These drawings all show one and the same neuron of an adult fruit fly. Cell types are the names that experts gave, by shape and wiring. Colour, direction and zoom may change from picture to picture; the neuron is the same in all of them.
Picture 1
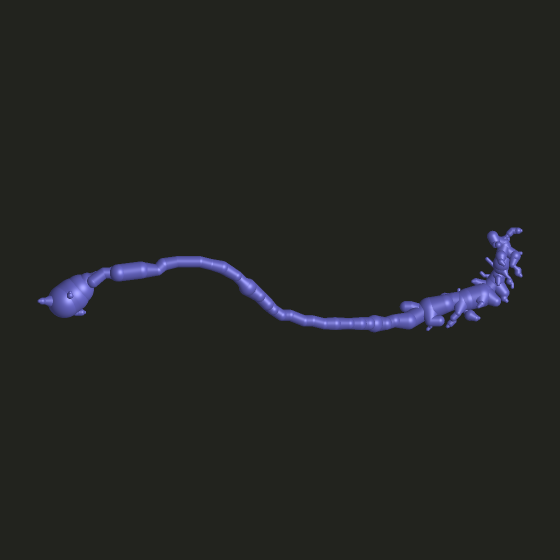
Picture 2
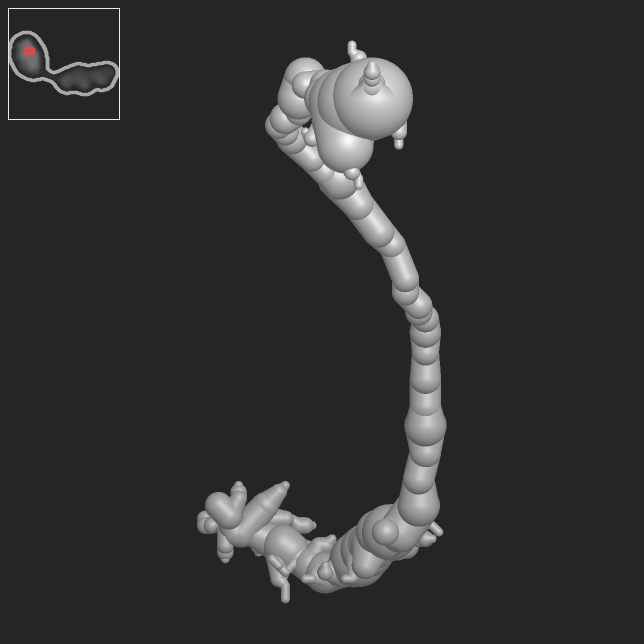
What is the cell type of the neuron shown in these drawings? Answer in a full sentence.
The cell type is L2.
